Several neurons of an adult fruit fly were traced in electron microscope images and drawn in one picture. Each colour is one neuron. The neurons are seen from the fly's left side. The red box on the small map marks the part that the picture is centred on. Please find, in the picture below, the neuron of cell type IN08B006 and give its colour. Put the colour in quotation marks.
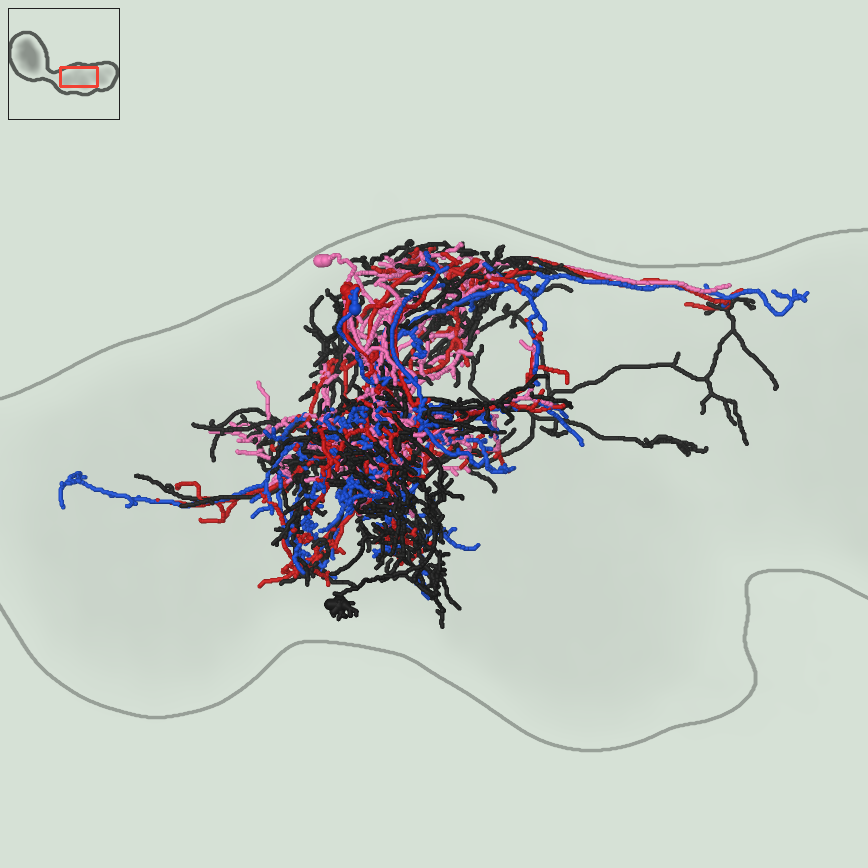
"black"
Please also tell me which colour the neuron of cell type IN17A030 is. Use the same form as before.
"pink"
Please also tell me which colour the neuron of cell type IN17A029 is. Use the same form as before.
"red"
